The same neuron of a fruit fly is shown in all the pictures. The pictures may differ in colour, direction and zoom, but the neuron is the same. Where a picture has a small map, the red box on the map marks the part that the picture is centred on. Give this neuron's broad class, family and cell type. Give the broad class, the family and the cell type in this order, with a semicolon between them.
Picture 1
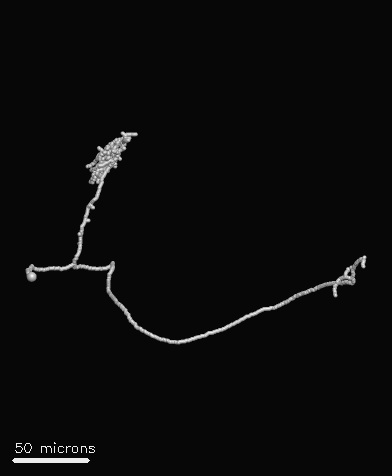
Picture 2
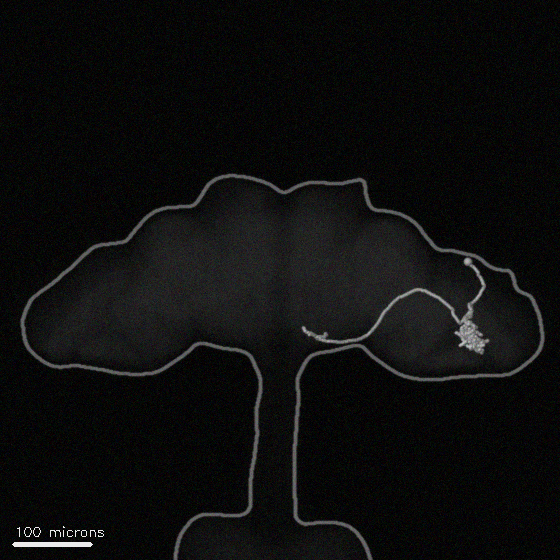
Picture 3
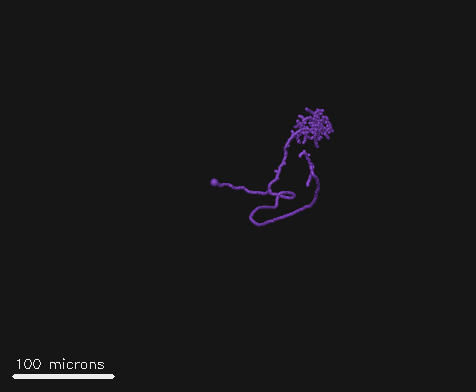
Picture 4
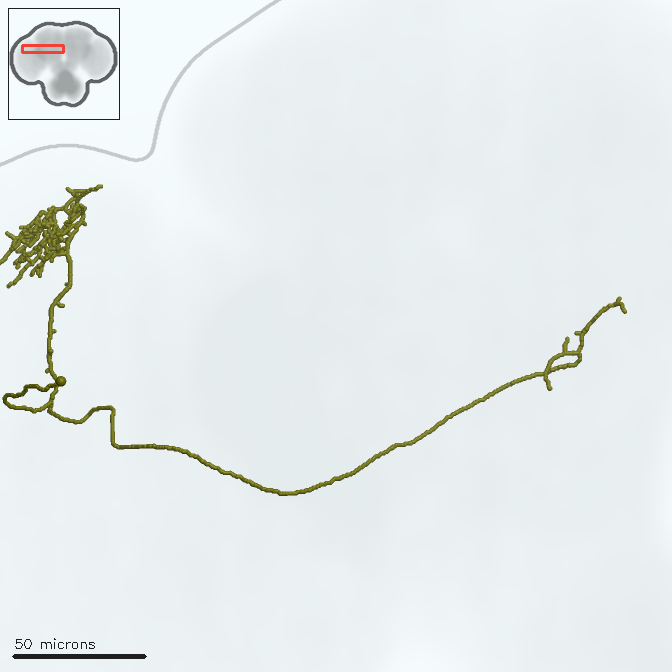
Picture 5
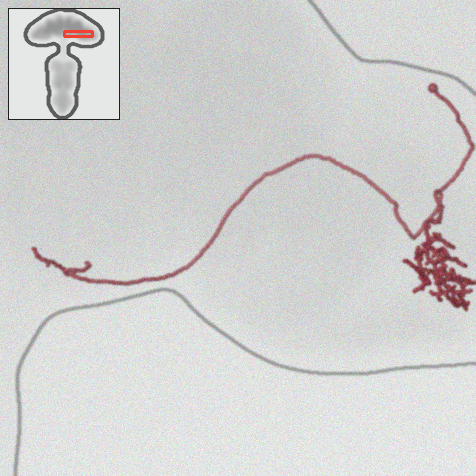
visual projection neuron; MeVP; MeVP6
